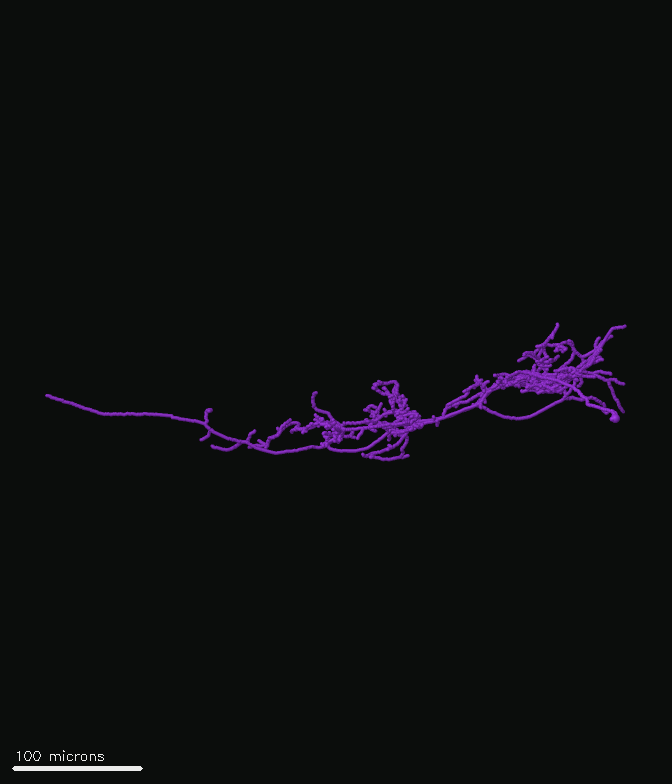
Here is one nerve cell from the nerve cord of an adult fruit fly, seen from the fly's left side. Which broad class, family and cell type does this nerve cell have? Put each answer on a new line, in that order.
ascending neuron
hemilineage 08B
AN08B016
